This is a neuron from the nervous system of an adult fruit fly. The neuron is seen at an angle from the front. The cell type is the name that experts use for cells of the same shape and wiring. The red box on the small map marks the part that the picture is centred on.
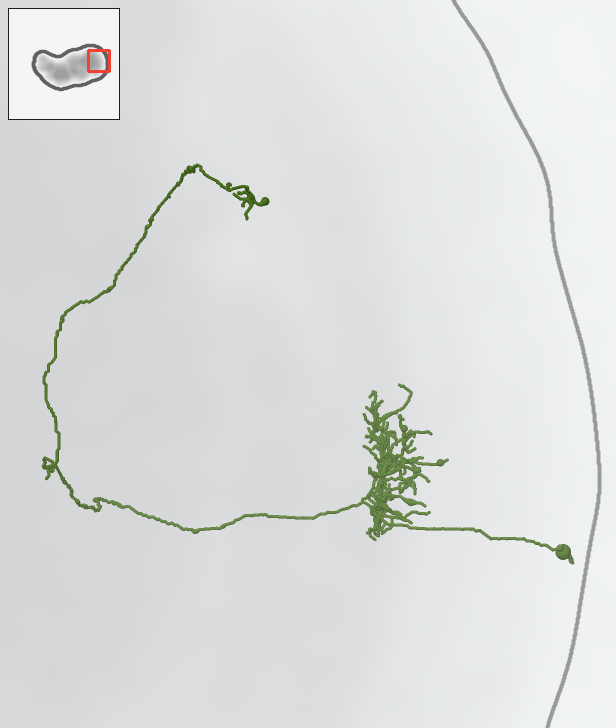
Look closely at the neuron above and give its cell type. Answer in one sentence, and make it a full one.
The type of this neuron is the cell type MeTu3c.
